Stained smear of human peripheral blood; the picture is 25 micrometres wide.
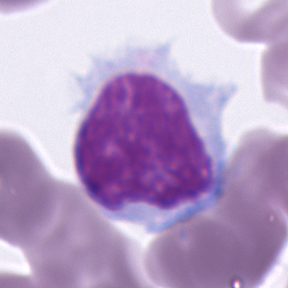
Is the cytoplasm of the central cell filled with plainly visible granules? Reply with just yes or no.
No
